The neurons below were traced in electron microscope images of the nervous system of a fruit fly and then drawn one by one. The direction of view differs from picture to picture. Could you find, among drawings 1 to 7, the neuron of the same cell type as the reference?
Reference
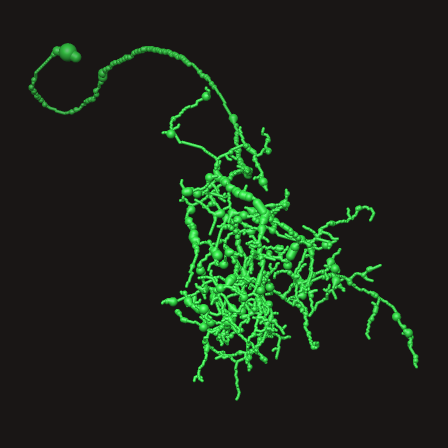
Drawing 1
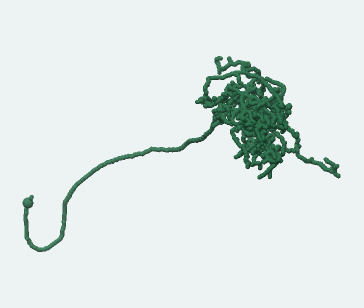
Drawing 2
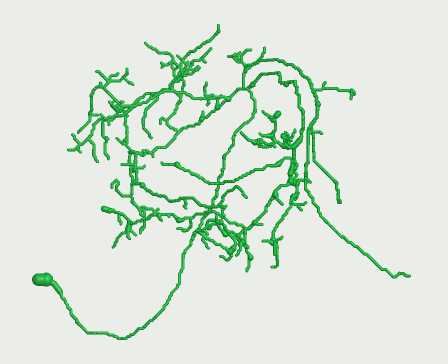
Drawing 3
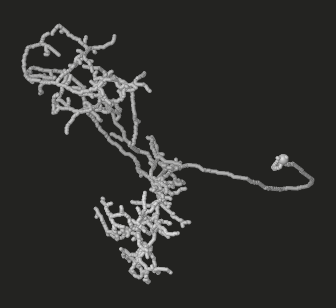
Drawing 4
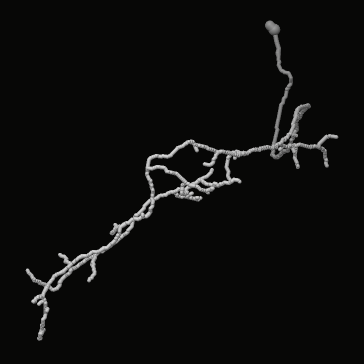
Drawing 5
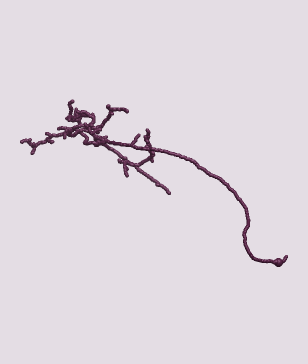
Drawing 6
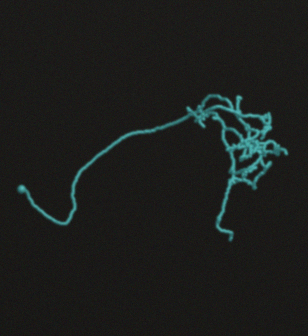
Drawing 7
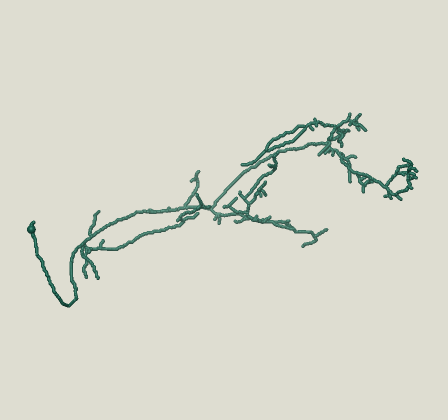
Drawing 1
